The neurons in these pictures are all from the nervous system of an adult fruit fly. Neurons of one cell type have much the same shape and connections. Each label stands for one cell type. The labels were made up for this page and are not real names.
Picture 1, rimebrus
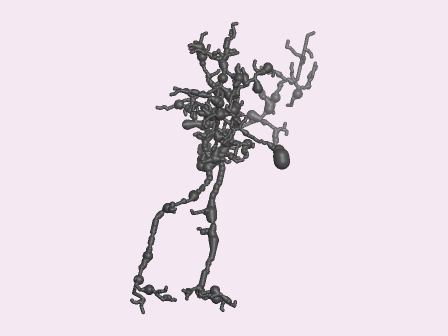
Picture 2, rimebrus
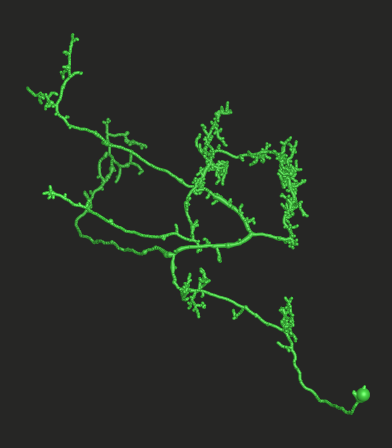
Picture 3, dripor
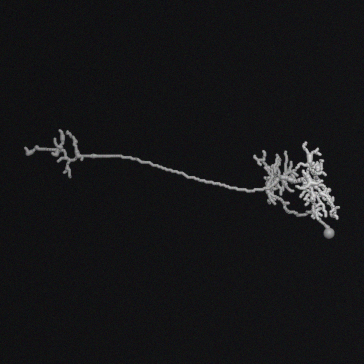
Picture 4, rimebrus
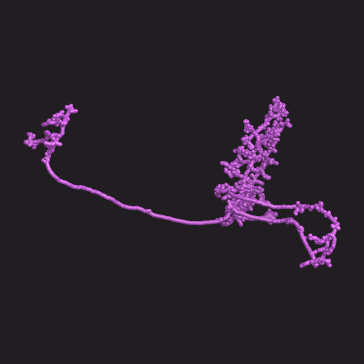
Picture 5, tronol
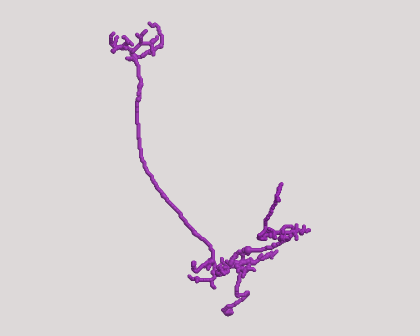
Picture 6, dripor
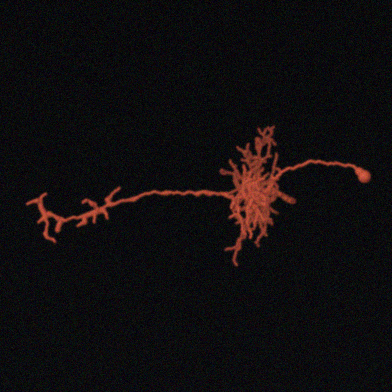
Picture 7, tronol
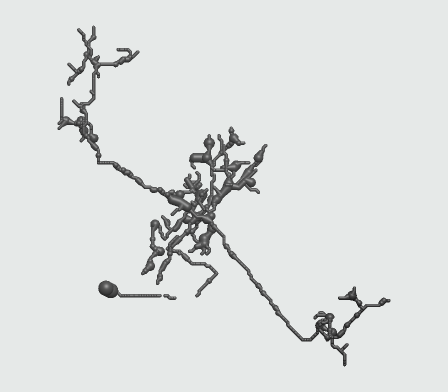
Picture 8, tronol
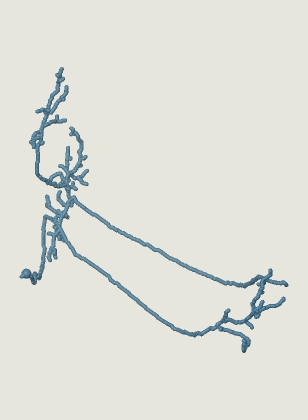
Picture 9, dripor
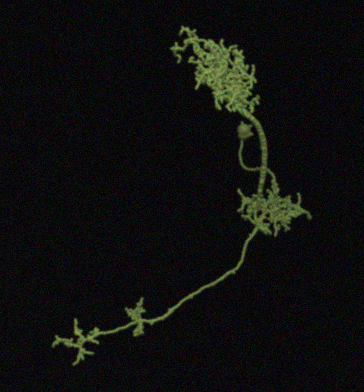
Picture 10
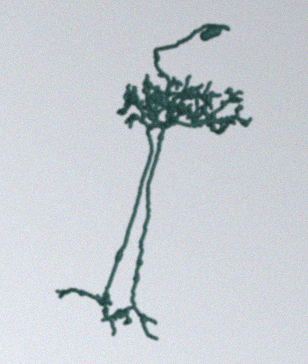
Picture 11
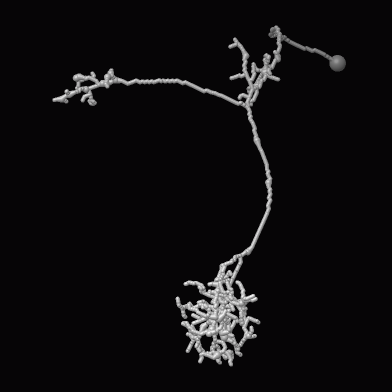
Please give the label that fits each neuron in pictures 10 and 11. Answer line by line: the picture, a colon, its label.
10: tronol
11: dripor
